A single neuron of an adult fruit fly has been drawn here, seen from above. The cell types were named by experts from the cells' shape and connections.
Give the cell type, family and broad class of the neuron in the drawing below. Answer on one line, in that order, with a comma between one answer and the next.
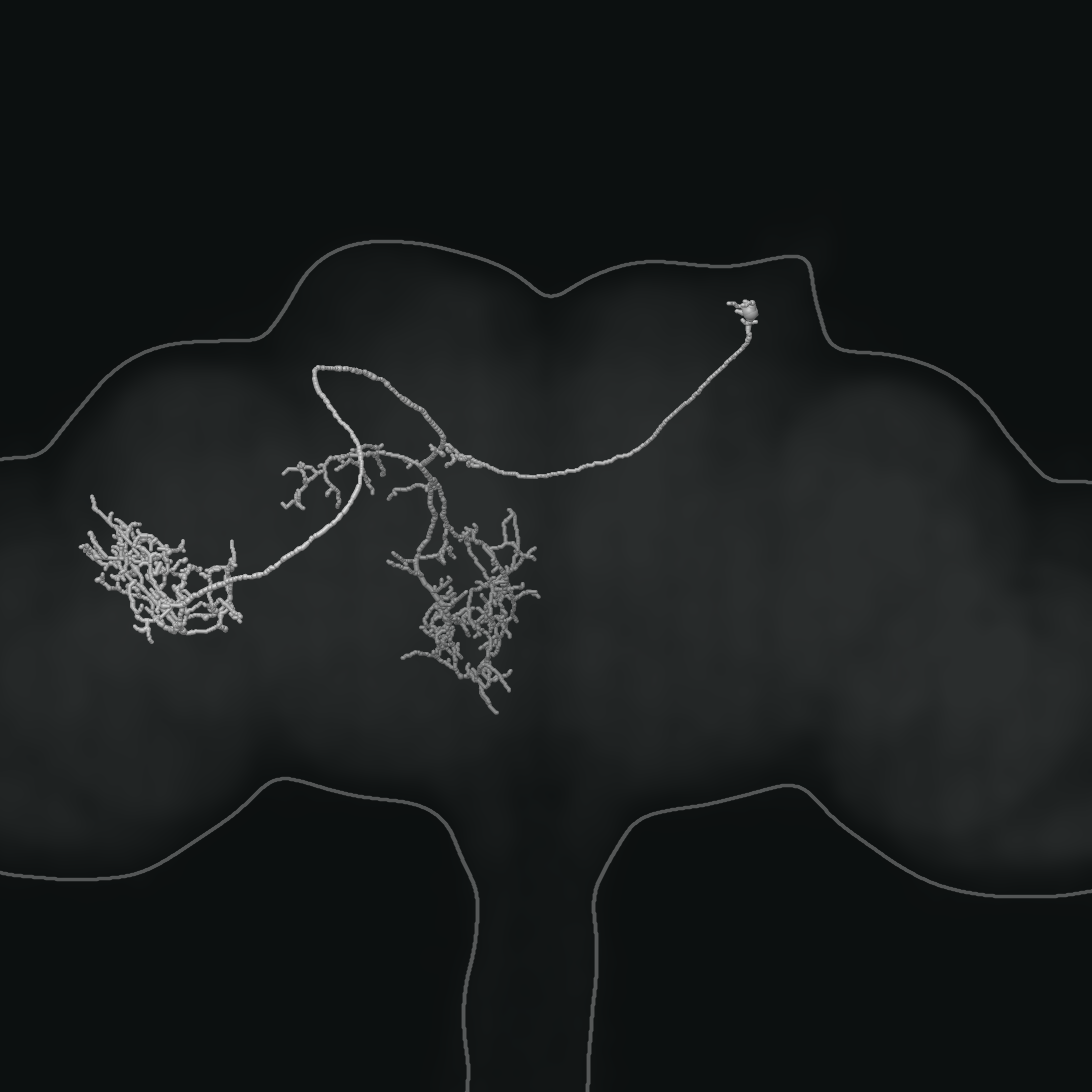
mALB4, hemilineage CREa1_ventral, central-brain intrinsic neuron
